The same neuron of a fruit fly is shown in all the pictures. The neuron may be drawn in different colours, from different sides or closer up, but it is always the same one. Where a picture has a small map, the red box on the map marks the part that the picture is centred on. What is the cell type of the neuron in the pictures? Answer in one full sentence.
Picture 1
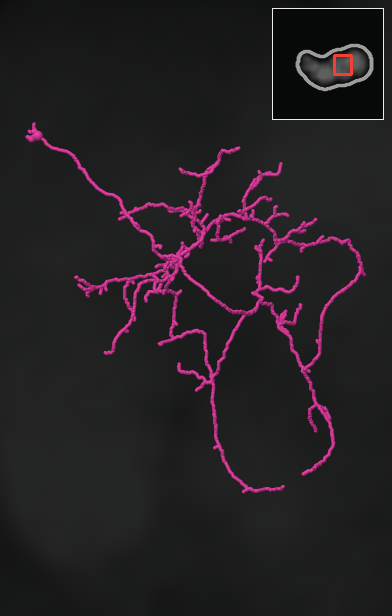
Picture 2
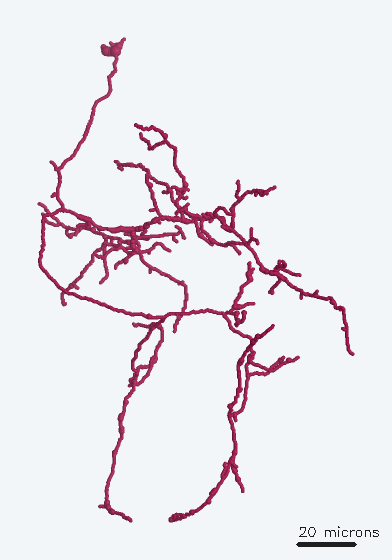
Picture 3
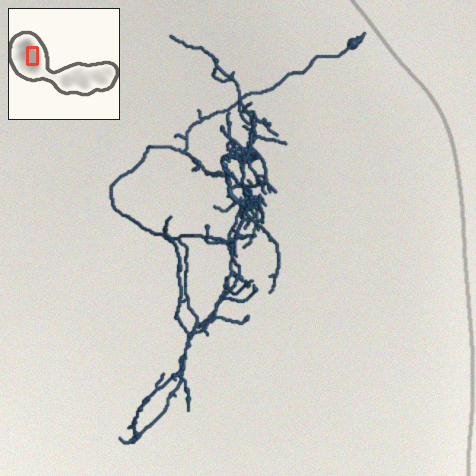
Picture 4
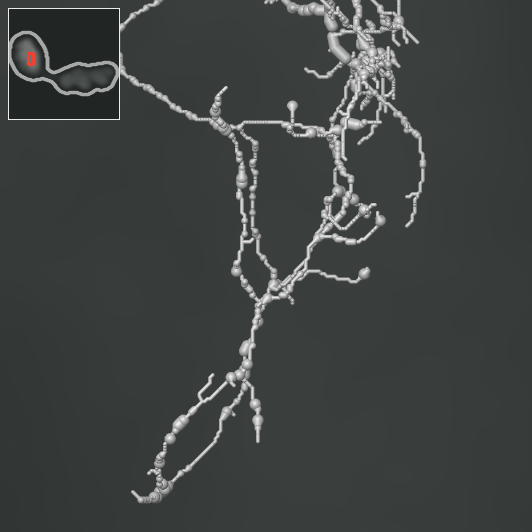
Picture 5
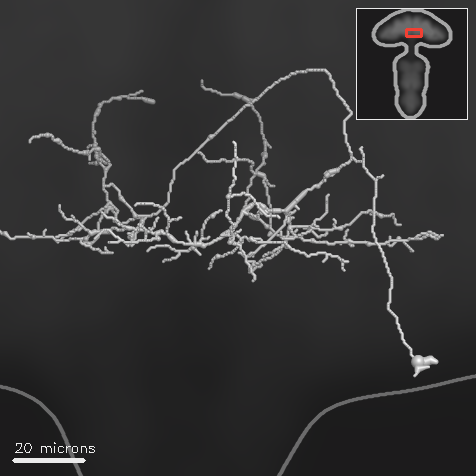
This neuron is categorized as cell type CB1260.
